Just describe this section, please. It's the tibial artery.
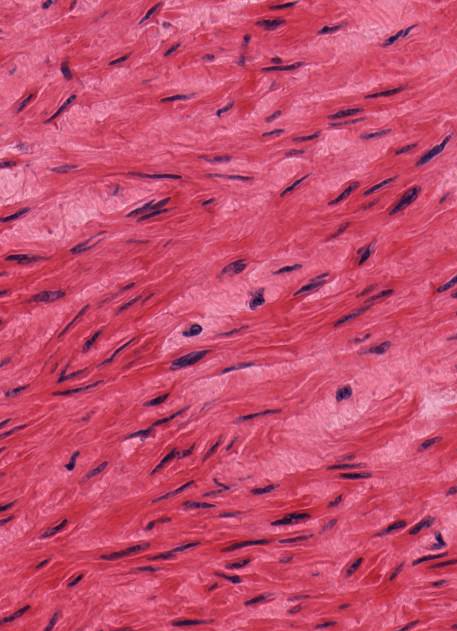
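First, the nuclei: they are similar in size and spread fairly evenly through the field, with no crowded clusters. Second, epithelium: none is present anywhere in the field. Third, fat cells and open vessel lumina: neither is seen.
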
